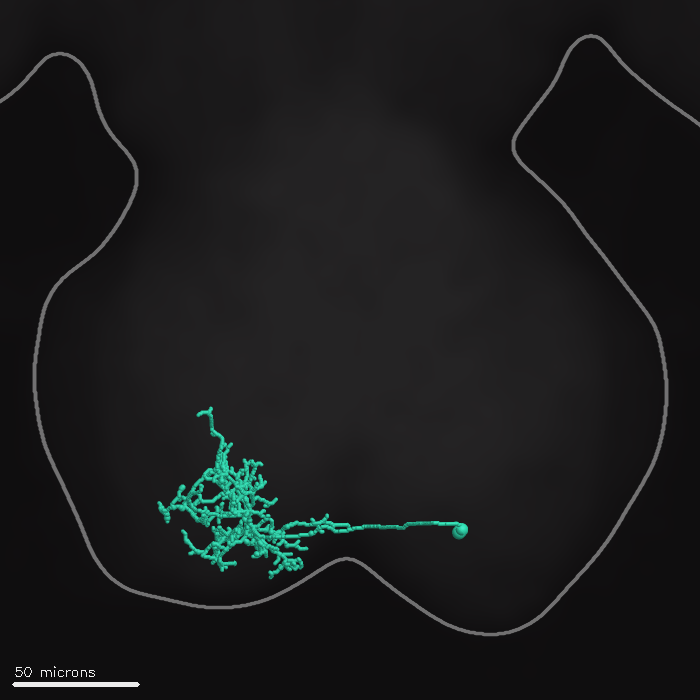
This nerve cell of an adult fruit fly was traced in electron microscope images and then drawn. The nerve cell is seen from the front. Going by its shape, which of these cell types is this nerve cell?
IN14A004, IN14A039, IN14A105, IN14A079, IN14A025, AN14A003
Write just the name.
IN14A079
